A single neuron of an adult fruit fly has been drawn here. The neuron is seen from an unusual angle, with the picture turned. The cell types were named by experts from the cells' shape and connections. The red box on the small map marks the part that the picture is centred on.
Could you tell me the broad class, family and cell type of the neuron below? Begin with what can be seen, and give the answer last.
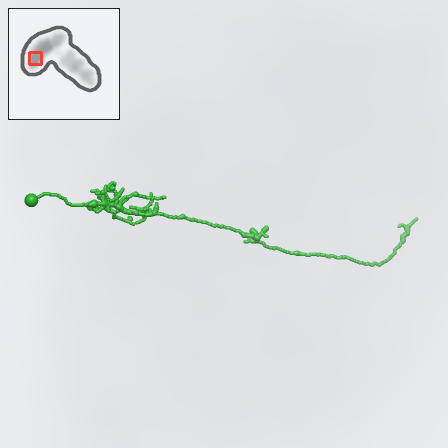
The cell body is on the left of the picture. In this view it is more than twice as wide as it is tall. Its broad class is optic-lobe intrinsic neuron. Its family is Tm. It is of cell type Tm2.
